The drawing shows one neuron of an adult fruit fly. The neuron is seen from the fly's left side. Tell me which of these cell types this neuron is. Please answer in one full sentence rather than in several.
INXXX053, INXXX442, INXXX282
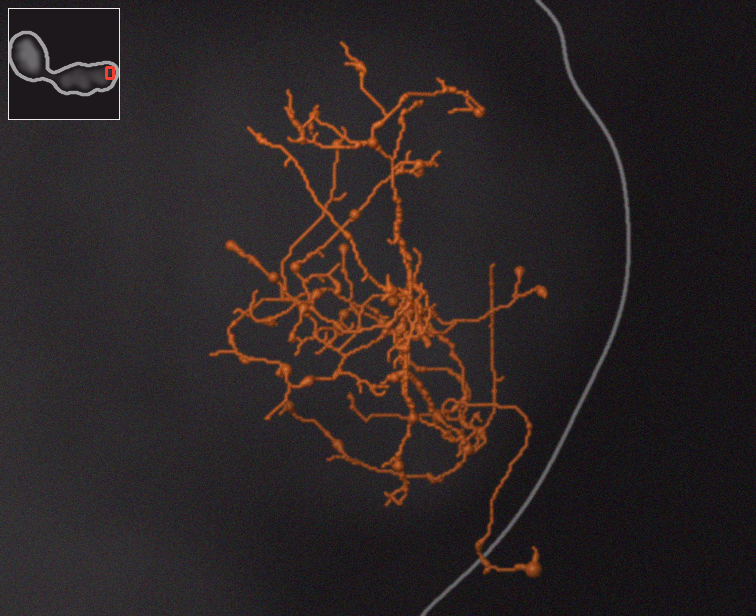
It is INXXX442 that this neuron is, by cell type.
